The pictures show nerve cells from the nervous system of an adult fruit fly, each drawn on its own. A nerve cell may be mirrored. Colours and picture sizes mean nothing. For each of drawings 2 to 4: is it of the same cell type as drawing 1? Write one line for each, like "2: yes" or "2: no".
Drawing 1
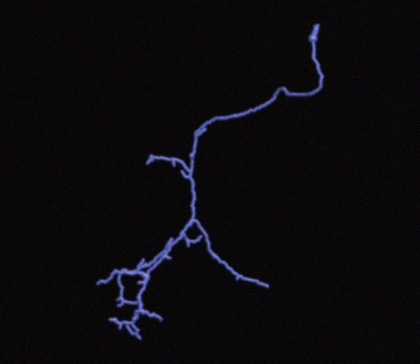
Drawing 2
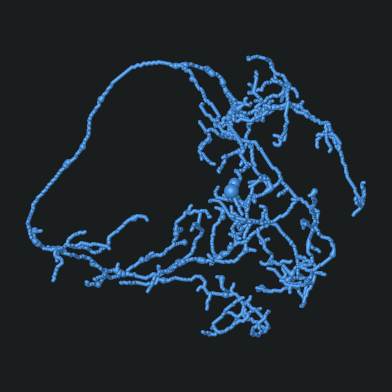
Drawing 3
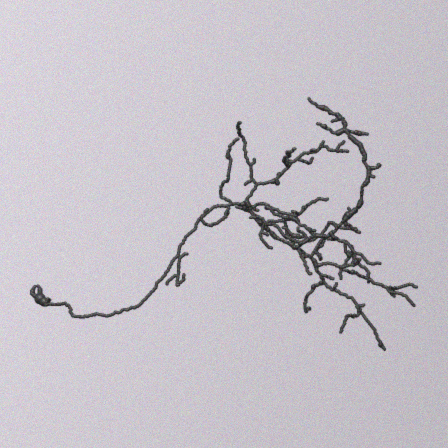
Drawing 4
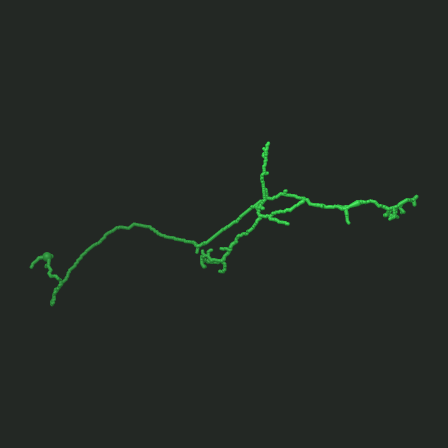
2: no
3: no
4: yes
